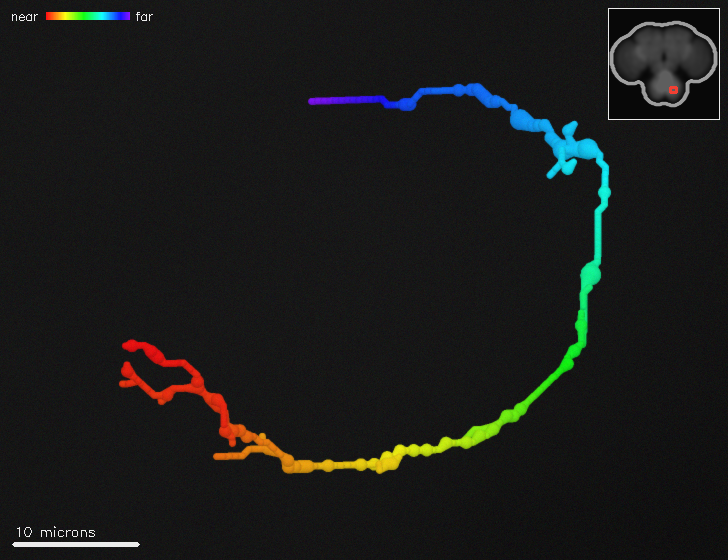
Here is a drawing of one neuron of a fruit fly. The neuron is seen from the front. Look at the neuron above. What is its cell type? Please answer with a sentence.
The cell type is SNta31.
